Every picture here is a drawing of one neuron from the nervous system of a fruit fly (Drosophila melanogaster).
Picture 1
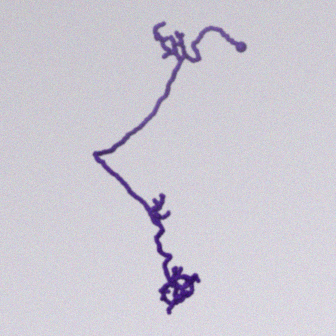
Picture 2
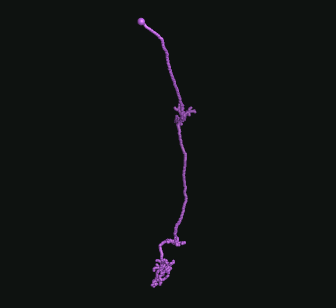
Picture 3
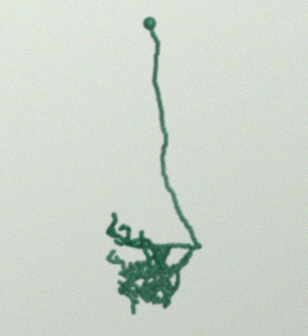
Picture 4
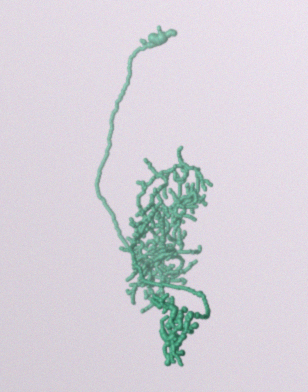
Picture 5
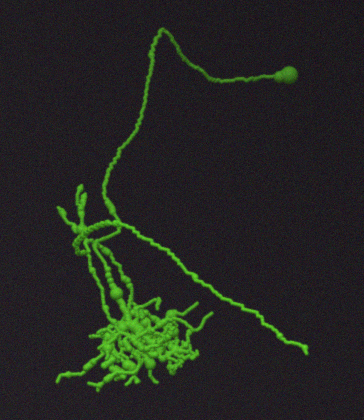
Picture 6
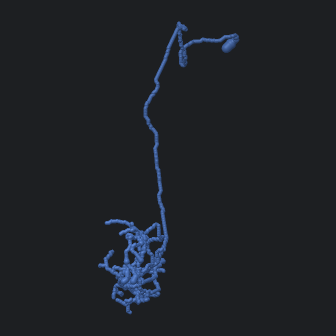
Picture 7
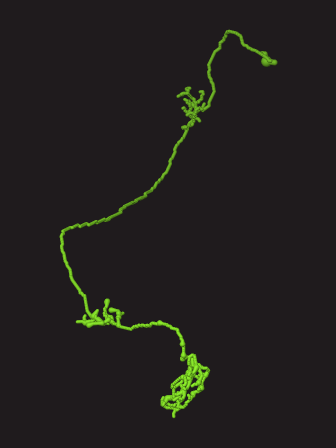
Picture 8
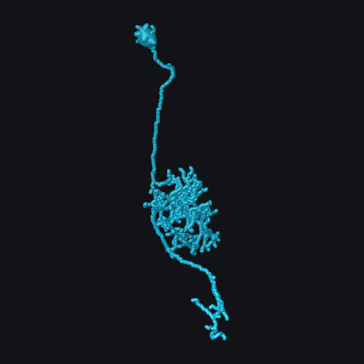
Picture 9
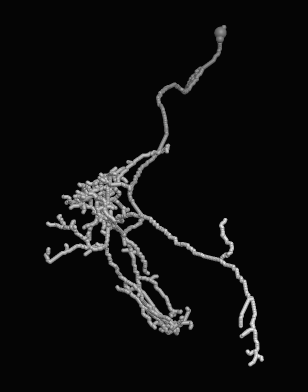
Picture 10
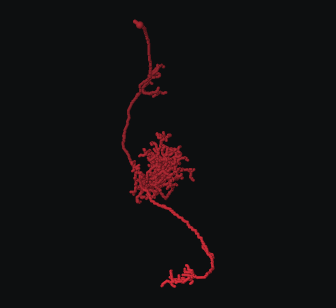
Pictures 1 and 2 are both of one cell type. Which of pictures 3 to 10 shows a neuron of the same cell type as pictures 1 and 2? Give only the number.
7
